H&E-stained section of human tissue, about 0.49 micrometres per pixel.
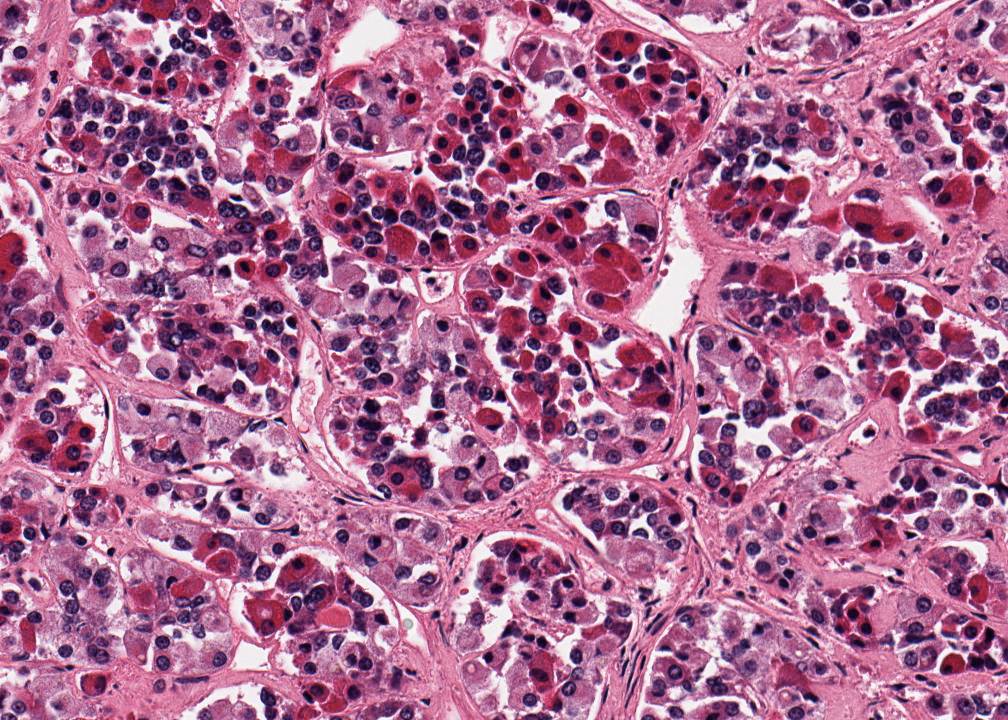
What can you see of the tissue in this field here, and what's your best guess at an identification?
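Looking over the whole field, I see cells arranged in rounded nests and cords, with thin pink fibrous septa between them. Within the same nests, red cells mingle with cells whose cytoplasm is pale grey-lilac. The nuclei are small, round and dark, and vary little in size. The septa carry scattered flattened, spindle-shaped nuclei. So this is pituitary.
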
